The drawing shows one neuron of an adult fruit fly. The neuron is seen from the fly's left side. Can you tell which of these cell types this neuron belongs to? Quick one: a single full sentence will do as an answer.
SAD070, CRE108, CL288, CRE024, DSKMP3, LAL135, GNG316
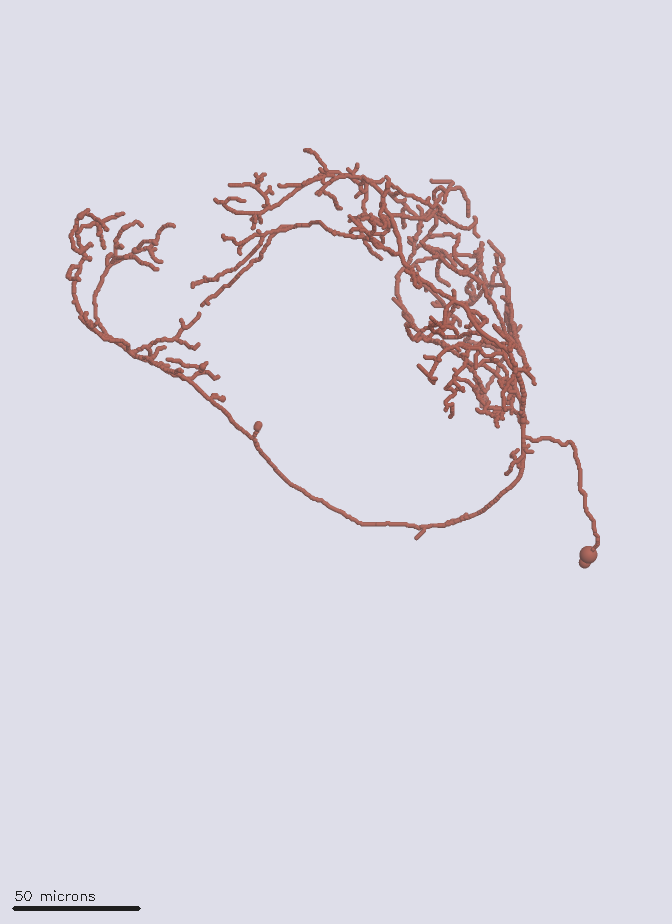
Belonging to the cell type CRE108 is this neuron.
